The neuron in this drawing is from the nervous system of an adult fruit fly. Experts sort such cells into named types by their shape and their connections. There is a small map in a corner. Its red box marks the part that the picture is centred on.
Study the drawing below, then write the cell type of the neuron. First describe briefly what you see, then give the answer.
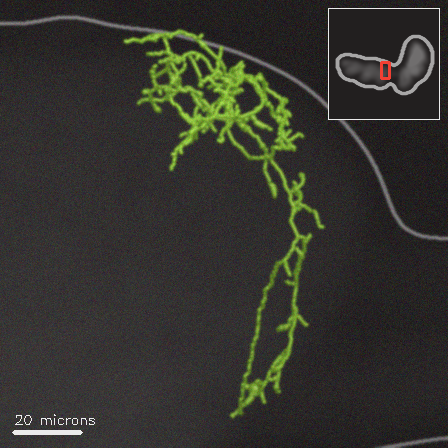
From top to bottom in the picture it spans about 120 microns. Dozens of branch ends can be seen. It is a nerve-cord intrinsic neuron. The cell type is IN13A060.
